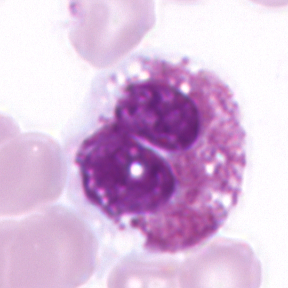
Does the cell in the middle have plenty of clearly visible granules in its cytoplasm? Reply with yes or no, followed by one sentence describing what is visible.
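Yes. The cytoplasm is packed with coarse pink-red granules.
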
